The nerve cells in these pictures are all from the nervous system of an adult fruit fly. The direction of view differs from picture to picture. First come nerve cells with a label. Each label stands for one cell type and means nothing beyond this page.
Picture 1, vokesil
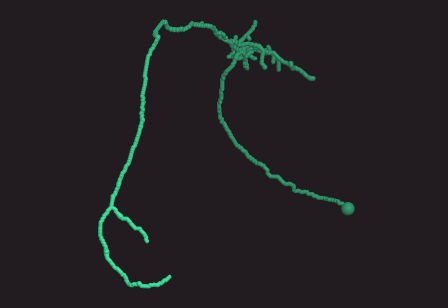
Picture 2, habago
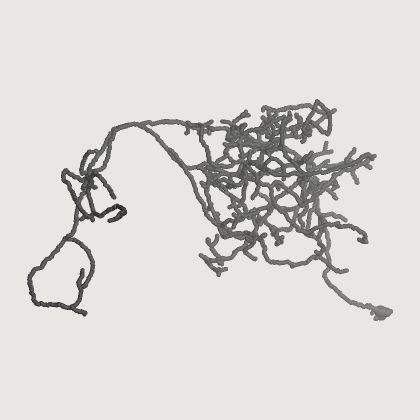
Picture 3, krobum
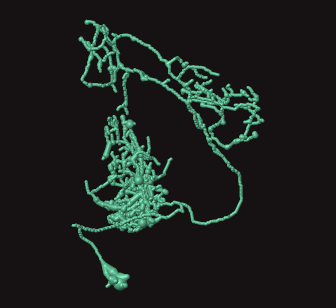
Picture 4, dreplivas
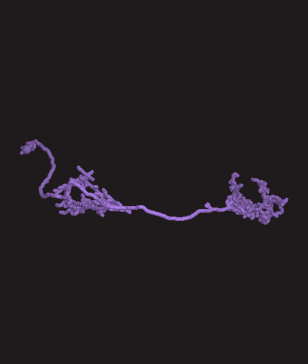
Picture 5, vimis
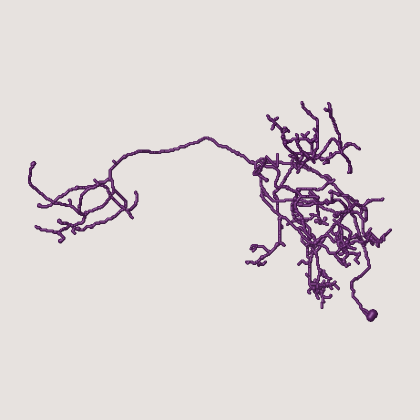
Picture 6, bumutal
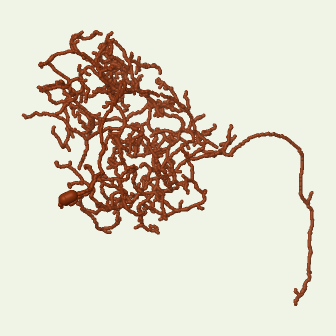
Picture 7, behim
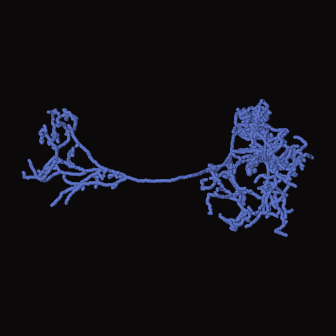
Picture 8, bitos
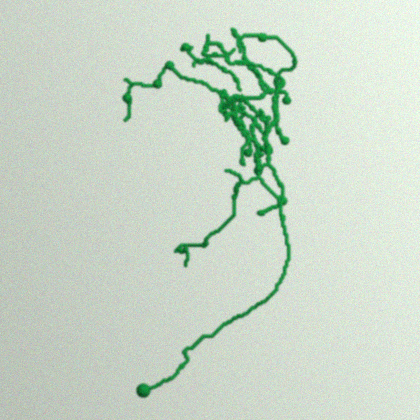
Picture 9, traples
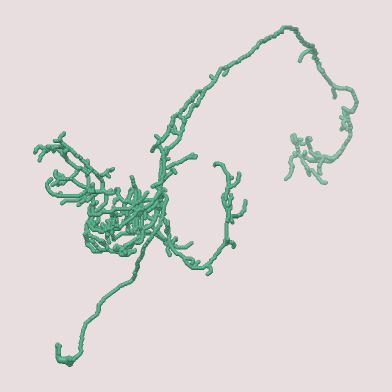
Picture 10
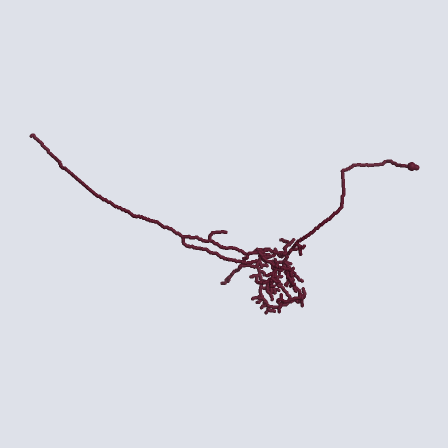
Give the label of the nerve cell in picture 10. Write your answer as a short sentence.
It belongs to bitos.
